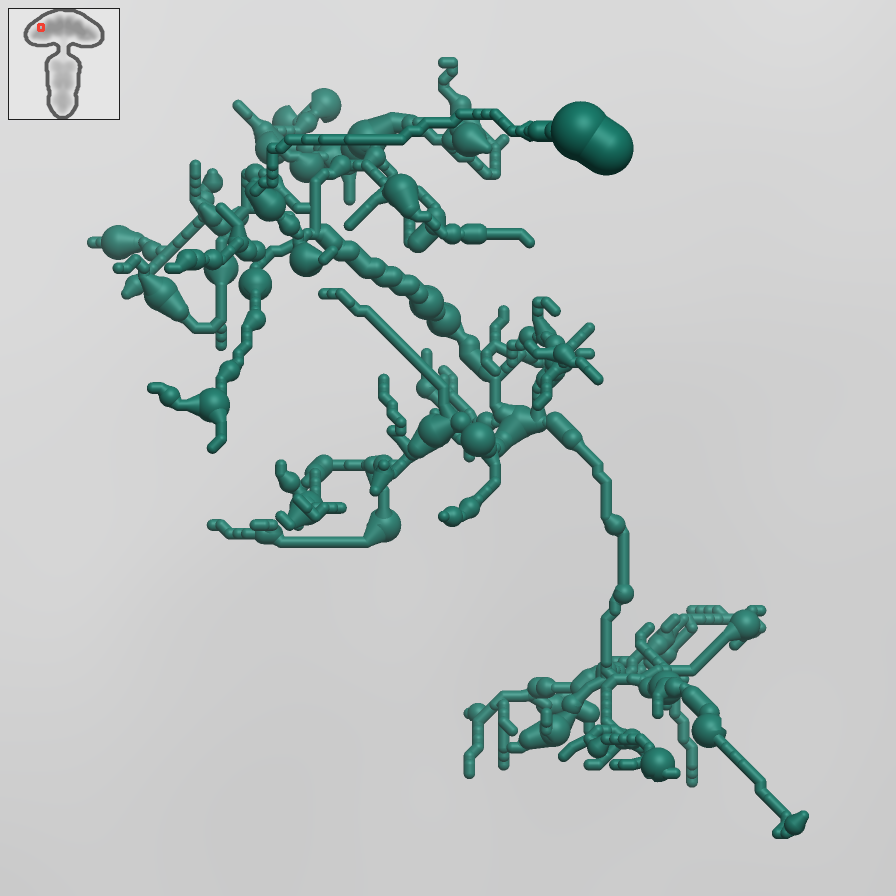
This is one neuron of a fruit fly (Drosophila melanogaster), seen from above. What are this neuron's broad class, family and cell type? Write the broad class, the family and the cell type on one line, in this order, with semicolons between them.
optic-lobe intrinsic neuron; Mi; Mi14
